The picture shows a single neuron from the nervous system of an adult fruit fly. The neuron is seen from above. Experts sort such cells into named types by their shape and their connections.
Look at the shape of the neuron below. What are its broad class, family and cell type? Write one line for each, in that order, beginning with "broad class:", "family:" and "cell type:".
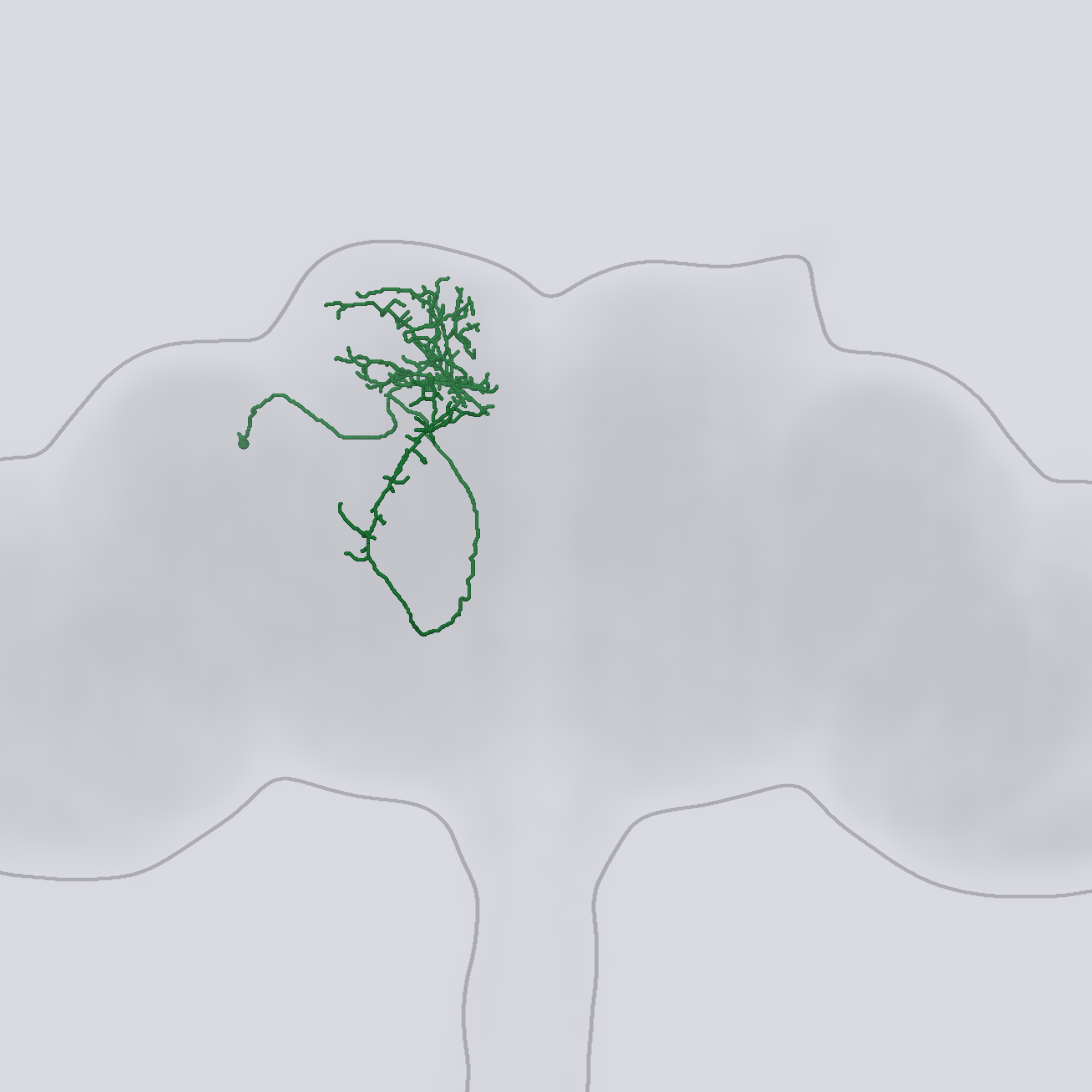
broad class: central-brain intrinsic neuron
family: hemilineage ALlv1
cell type: M_lvPNm25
